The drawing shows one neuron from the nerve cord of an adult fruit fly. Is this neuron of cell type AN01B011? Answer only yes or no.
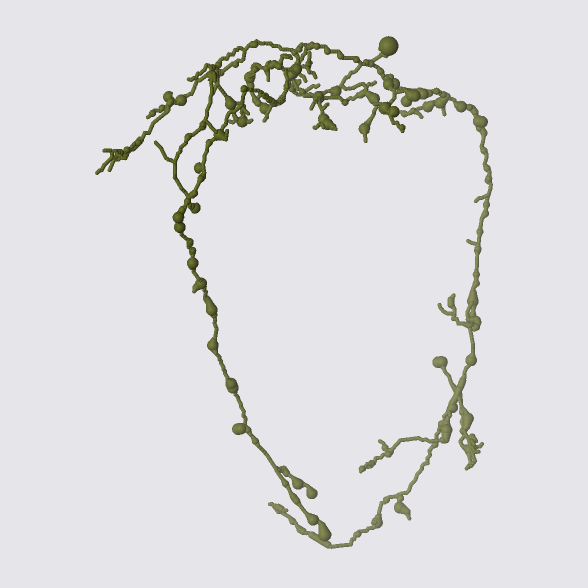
no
